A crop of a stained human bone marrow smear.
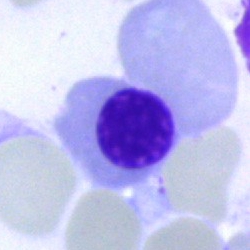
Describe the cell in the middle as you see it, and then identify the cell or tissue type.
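Dense, dark purple chromatin with small paler patches gives the nucleus a clumped appearance. The cytoplasm stains pale greyish blue and is wider to the left of the nucleus than to the right. The cell outline is irregular and angular, not smoothly round. The cell is an erythroblast.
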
